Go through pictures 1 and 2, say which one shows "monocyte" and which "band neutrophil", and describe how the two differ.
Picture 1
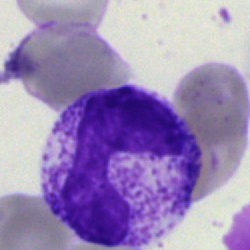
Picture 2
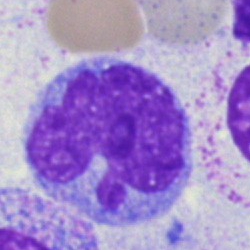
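Picture 1 is the band neutrophil and picture 2 the monocyte. Nucleus: picture 1 has a thick curved band bending around a pale cytoplasmic area at the lower right, while in picture 2 it fills most of the cell and has a deep notch cutting in from its lower edge. Chromatin: dense, clumped and dark purple in picture 1; moderately dense purple with small scattered pale spots in picture 2.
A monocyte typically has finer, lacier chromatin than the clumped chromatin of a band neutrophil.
Cytoplasm: pale pinkish-lilac with many fine purple granules in picture 1; a moderate rim of pale blue-grey around the nucleus in picture 2.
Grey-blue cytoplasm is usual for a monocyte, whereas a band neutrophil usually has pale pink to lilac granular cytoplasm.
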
